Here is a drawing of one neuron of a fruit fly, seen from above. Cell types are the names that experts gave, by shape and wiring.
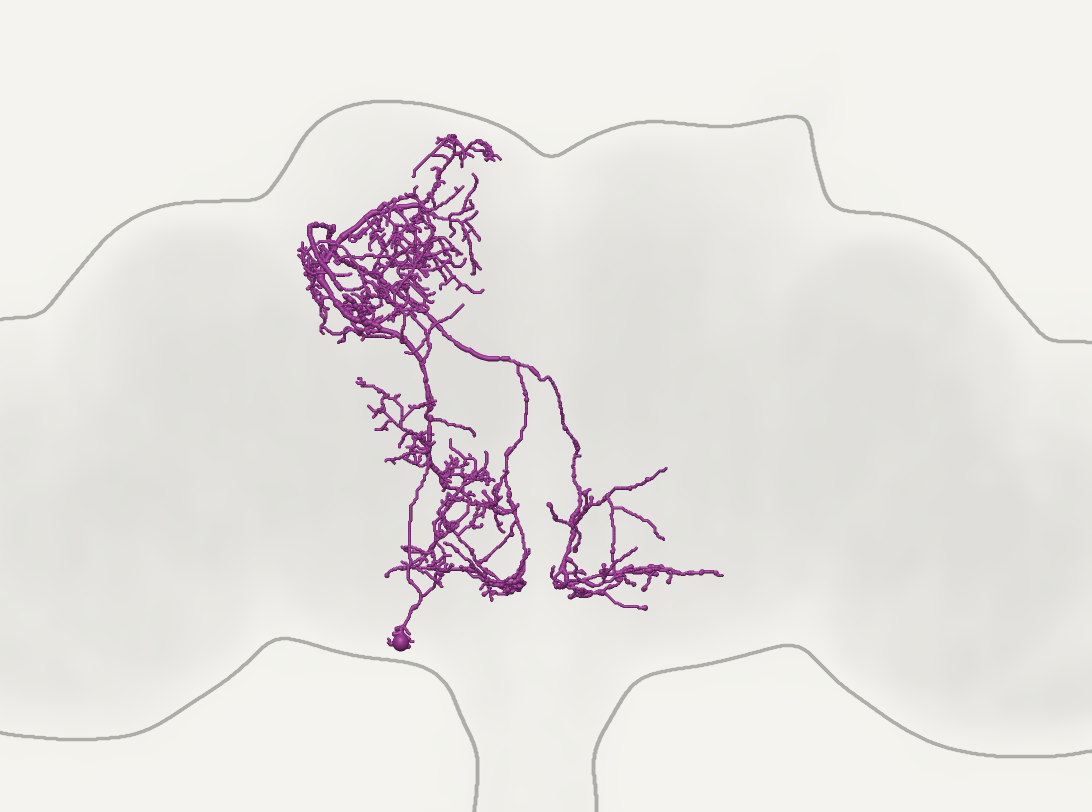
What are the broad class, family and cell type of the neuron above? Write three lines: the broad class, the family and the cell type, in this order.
central-brain intrinsic neuron
hemilineage DM6_central2
LAL190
